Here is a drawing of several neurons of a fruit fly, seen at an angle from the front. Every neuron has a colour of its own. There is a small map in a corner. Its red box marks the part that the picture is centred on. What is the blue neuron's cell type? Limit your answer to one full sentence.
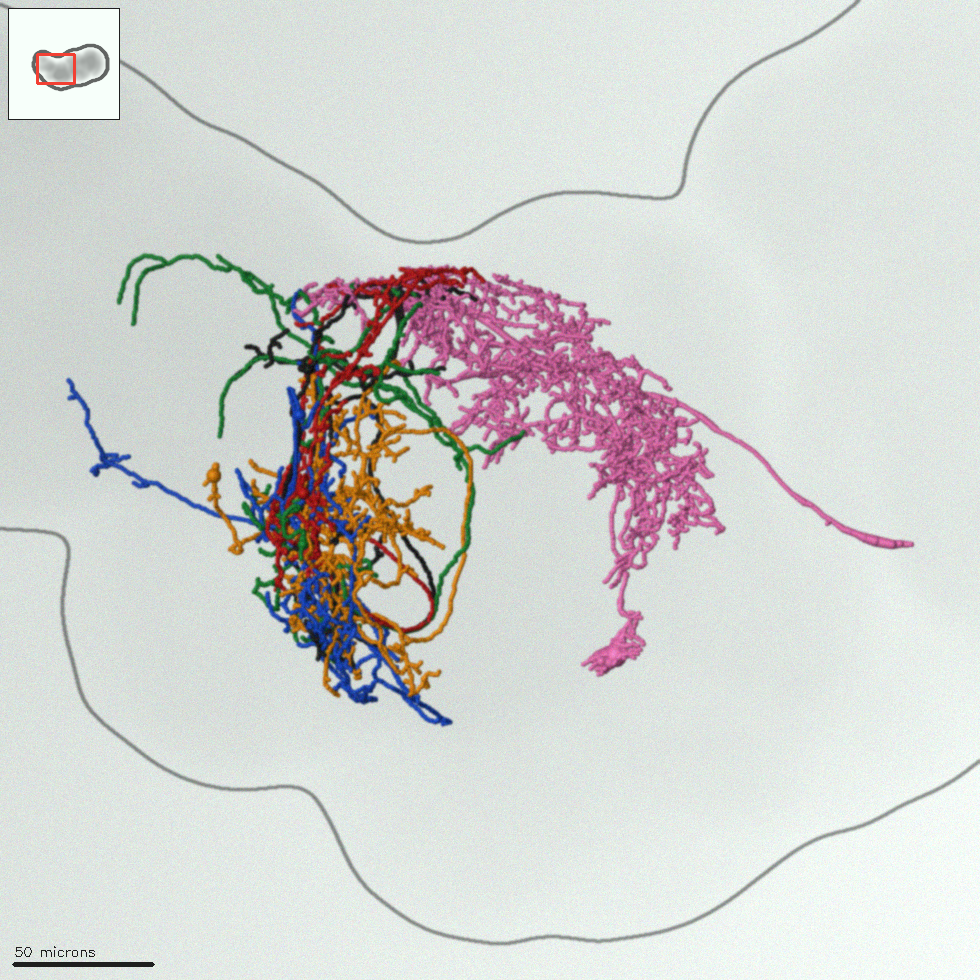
It is IN17A093 that names the cell type of this neuron.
